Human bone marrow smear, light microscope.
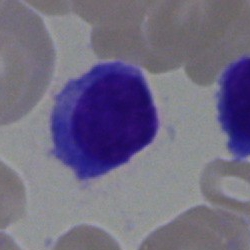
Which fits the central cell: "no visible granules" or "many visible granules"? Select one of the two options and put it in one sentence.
Not a single granule can be seen in its cytoplasm.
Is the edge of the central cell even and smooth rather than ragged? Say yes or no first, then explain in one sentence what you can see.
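No. Small bumps project from the lower left edge of the cell.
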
